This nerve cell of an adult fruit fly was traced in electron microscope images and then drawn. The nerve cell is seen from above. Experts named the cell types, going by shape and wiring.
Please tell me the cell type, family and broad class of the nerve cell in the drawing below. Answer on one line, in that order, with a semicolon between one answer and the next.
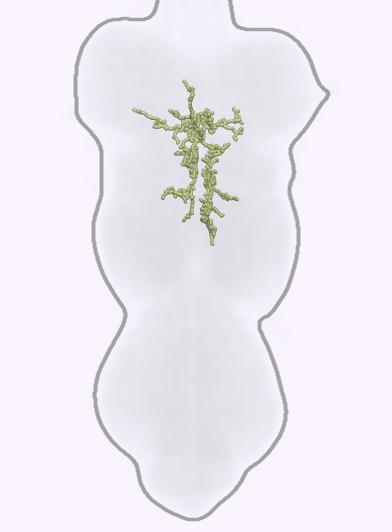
IN00A030; hemilineage 00A; nerve-cord intrinsic neuron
